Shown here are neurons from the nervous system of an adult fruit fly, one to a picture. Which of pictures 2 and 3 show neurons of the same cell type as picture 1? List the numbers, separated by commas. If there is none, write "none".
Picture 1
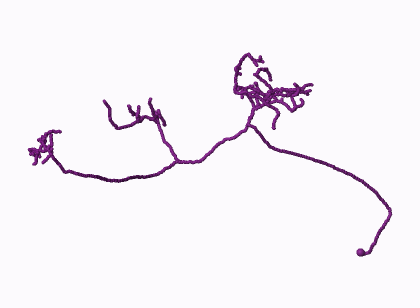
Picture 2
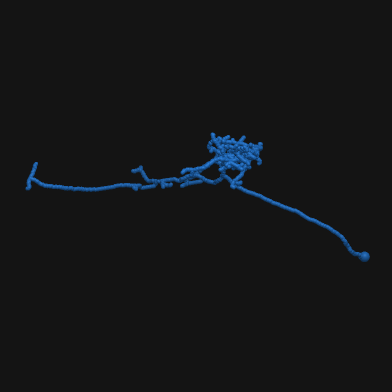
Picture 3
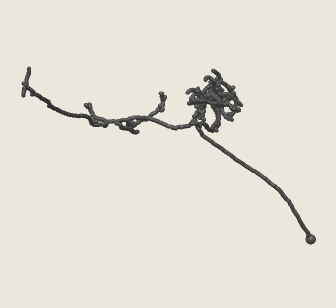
none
